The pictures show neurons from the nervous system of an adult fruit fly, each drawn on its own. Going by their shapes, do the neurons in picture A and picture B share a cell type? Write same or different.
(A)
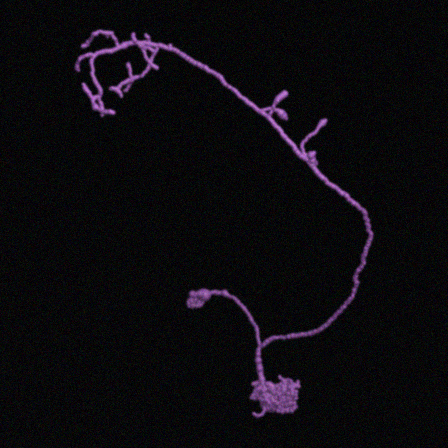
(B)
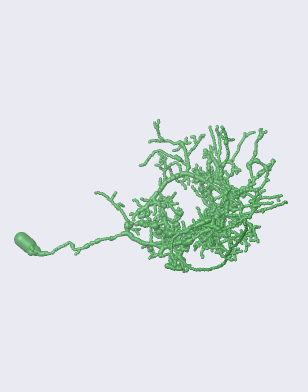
different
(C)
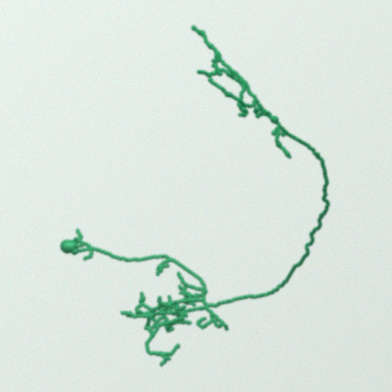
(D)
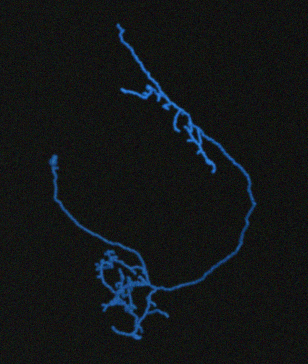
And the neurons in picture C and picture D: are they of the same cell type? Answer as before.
same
